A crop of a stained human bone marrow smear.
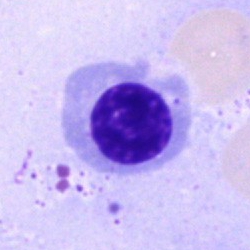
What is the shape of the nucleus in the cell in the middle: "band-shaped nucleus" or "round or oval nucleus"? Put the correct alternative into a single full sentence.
The nucleus is gathered into one compact mass that is round or oval.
